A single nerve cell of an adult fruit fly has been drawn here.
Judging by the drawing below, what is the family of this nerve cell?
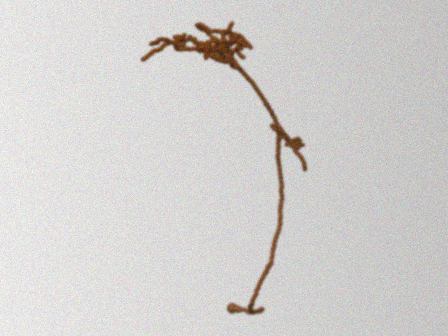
hemilineage SIPa1_ventral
